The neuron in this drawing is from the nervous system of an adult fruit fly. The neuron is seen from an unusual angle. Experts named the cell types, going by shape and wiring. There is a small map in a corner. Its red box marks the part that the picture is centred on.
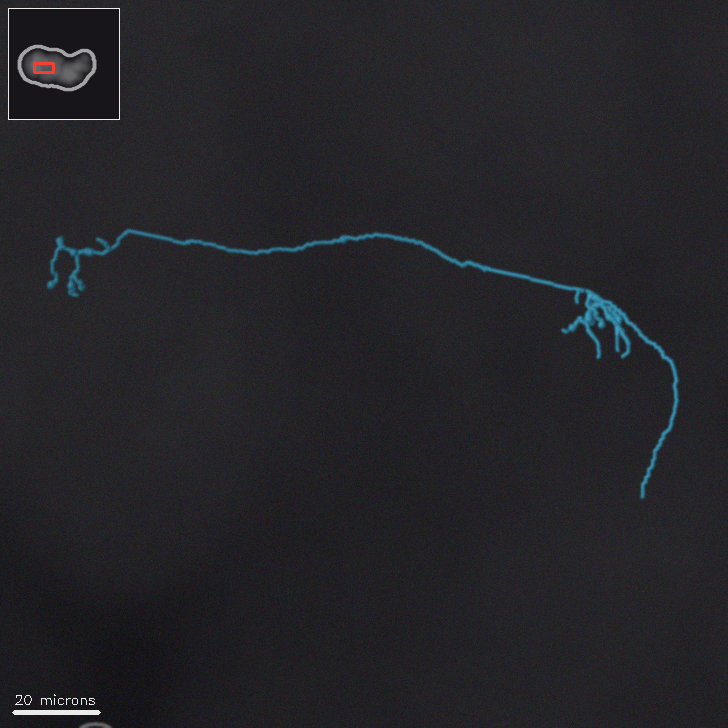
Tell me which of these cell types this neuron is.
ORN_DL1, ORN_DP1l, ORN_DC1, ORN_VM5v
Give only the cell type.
ORN_DL1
